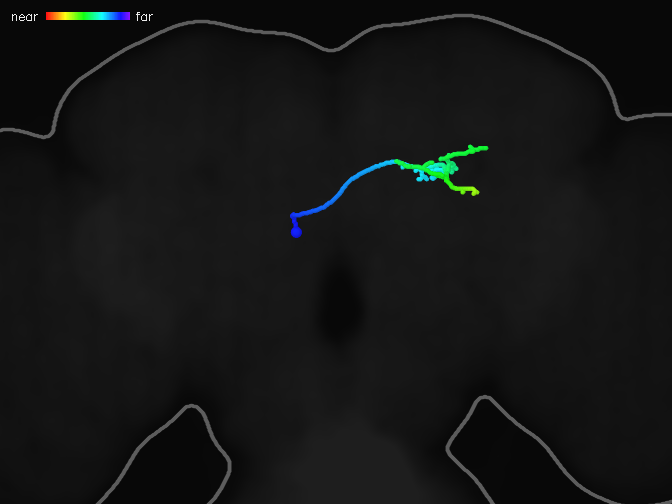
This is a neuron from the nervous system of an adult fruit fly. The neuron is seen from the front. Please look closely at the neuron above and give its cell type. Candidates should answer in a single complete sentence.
What this neuron is, by cell type, is CB1789.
